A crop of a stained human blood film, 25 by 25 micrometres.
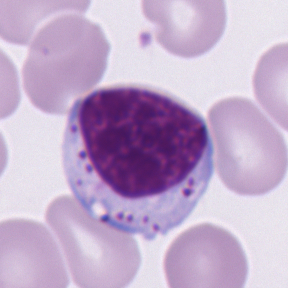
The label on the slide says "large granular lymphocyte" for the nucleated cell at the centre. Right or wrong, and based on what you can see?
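Granules first: a few separate dark purple granules lie scattered in the cytoplasm.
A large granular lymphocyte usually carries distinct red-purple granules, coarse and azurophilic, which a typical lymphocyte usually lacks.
This goes with large granular lymphocyte, against typical lymphocyte. The nucleus, about 12 by 9 micrometres, lies toward the top of the cell.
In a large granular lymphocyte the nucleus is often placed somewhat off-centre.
Its position therefore goes with large granular lymphocyte. No nucleoli are visible.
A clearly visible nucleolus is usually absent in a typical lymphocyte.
This point does not count against typical lymphocyte. The cell is roughly round and about 14 micrometres across, with pale blue cytoplasm. On the granules and the placing of the nucleus, the name large granular lymphocyte fits.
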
